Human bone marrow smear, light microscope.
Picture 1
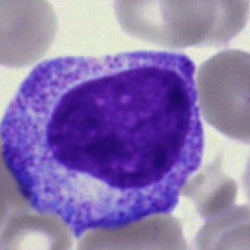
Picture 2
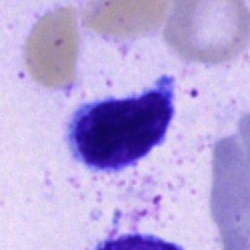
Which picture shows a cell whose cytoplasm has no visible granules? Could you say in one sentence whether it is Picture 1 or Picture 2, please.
Picture 2 is where the cell's cytoplasm lacks visible granules.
